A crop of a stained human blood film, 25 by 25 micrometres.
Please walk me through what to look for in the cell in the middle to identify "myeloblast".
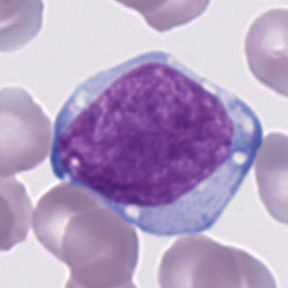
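Cell about 19 by 16 micrometres; nucleus oval, about 16 by 12 micrometres, filling about 70% of the cell's area.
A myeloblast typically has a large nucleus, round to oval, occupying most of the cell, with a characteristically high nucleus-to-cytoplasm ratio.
The oval nucleus filling most of this cell agrees with that. Chromatin finely stippled and evenly spread, without coarse dark clumps.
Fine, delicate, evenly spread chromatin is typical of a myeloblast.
This chromatin matches. Nucleus off-centre toward the upper left, leaving the widest band of cytoplasm at the lower right. Cytoplasm pale blue, with a few small clear round spots close to the edge of the nucleus.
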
